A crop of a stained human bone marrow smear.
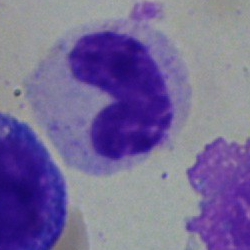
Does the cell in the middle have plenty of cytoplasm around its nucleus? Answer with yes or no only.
Yes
